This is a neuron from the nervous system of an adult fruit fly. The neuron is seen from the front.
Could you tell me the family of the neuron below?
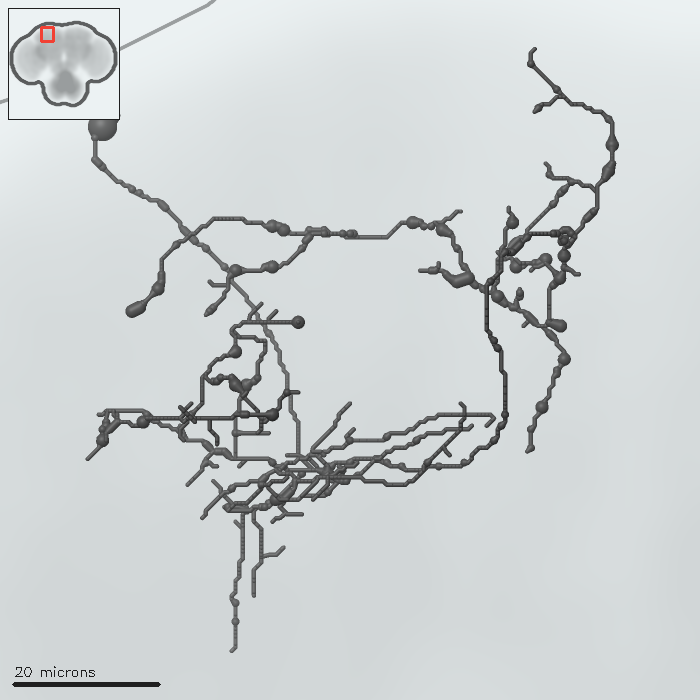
hemilineage VLPd&p1_posterior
